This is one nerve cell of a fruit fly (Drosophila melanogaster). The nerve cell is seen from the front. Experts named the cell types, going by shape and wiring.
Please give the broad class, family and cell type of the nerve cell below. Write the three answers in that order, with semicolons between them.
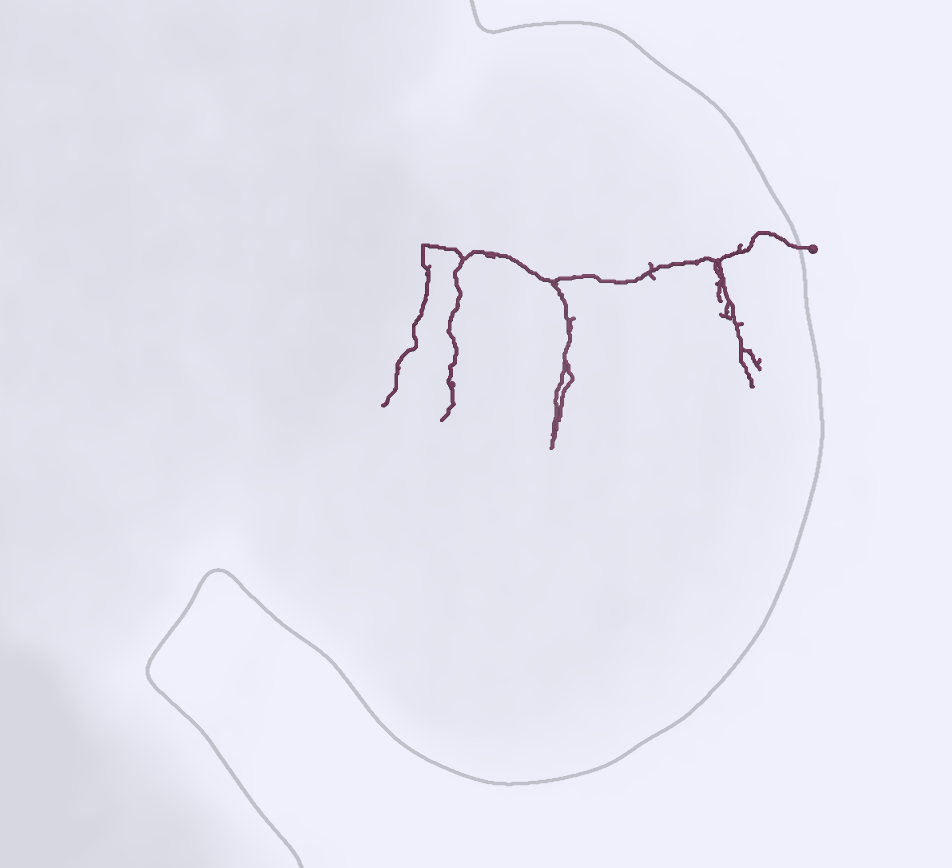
optic-lobe intrinsic neuron; TmY; TmY9a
